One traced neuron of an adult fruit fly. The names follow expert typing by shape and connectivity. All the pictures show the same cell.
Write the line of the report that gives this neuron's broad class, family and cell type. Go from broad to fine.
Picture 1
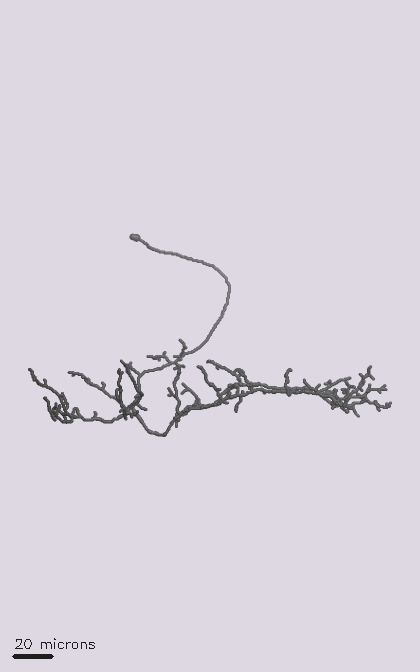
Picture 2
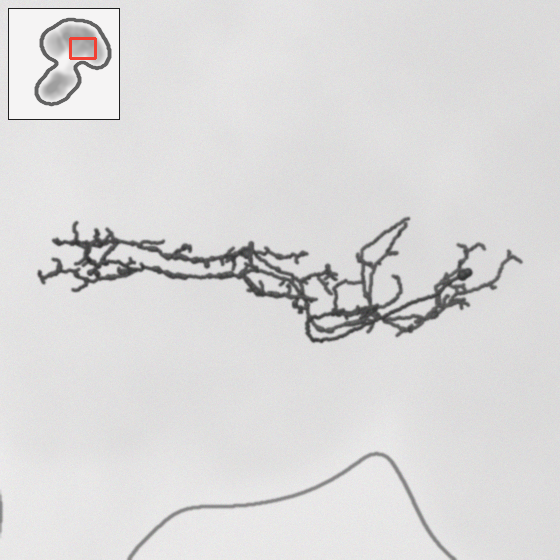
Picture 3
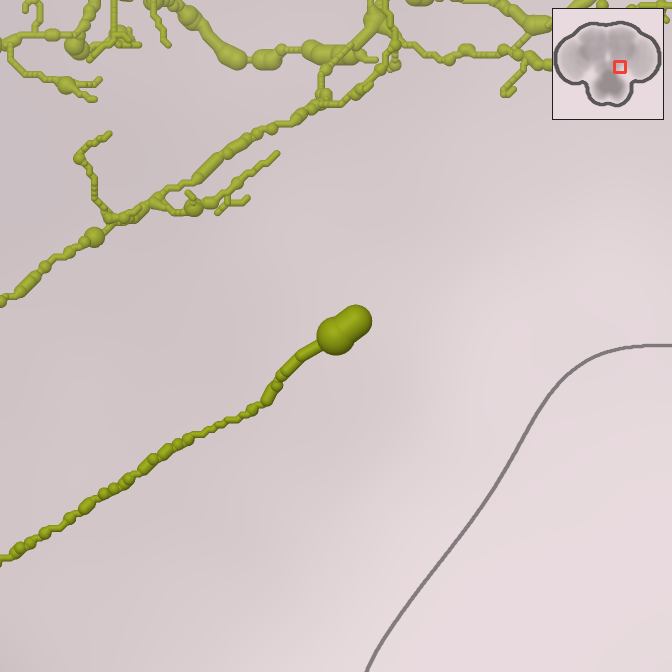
central-brain intrinsic neuron; hemilineage MD3; AMMC020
